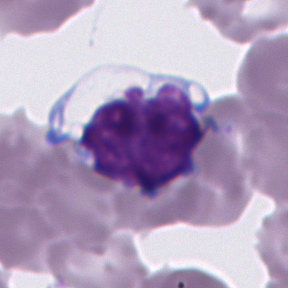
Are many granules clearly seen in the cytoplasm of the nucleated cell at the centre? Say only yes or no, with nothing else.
No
